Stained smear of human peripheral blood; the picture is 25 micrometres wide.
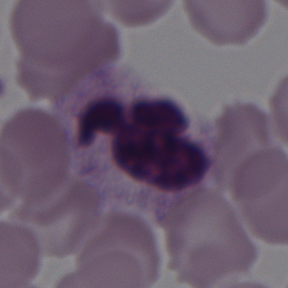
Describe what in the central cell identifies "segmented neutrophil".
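What catches my eye initially is a smaller nuclear lobe on the left joined to a larger nuclear mass on the right. The chromatin is dark purple and gathered in coarse clumps, and that sits comfortably with a segmented neutrophil.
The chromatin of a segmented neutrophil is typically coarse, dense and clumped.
The pale cytoplasm is most plentiful on the left and lower side of the nucleus. Scattered through it are fine lilac-purple granules, which also go with the name.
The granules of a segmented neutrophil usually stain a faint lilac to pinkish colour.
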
